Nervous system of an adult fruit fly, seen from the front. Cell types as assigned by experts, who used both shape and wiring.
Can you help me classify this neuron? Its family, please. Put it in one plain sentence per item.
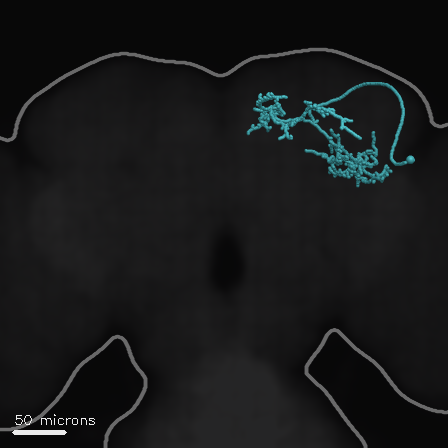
The family is hemilineage SLPav2.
